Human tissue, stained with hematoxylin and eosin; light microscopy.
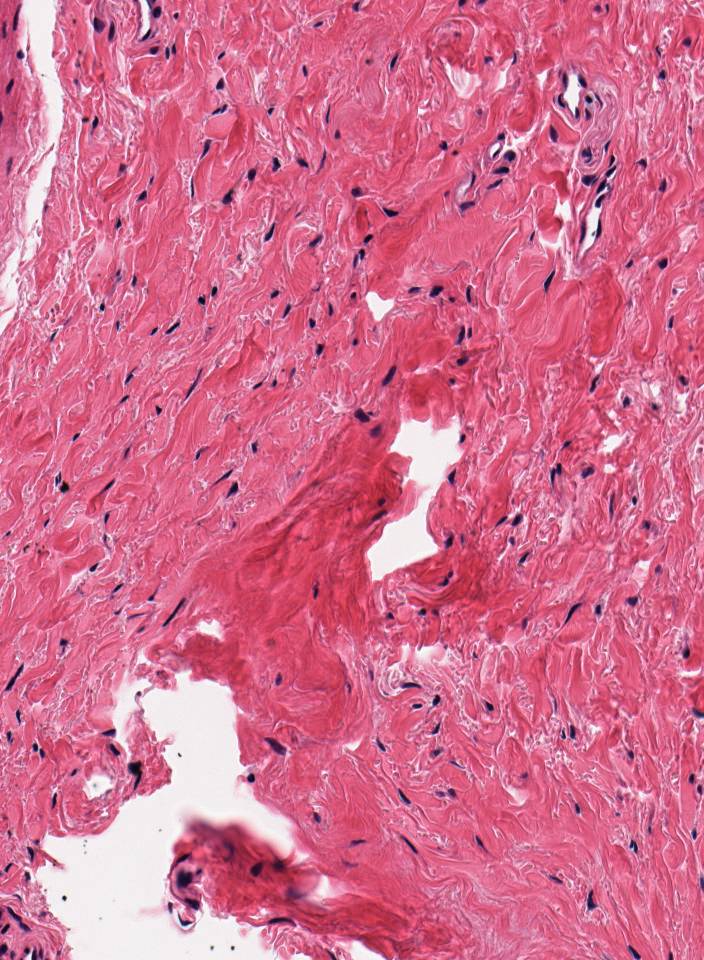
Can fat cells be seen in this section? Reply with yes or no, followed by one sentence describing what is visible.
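No. No fat cells are present in the field.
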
